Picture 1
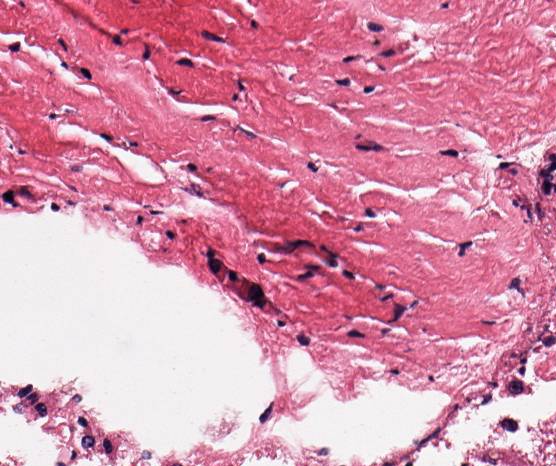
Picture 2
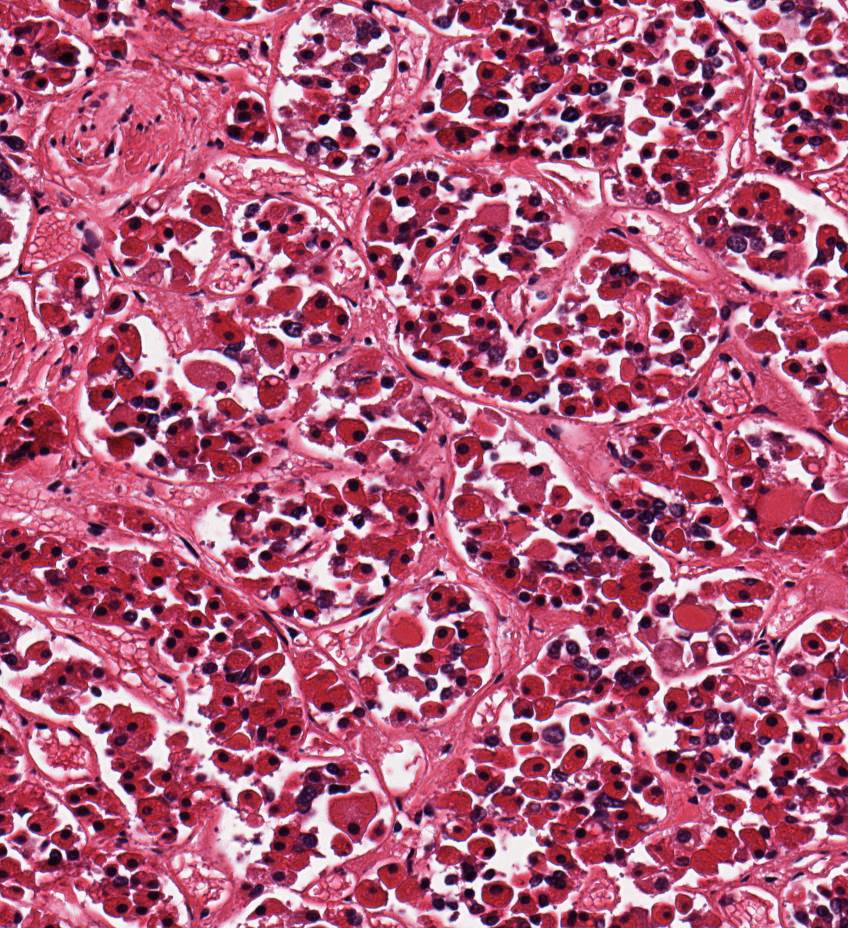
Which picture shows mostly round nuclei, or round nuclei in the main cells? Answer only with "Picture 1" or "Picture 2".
Picture 2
